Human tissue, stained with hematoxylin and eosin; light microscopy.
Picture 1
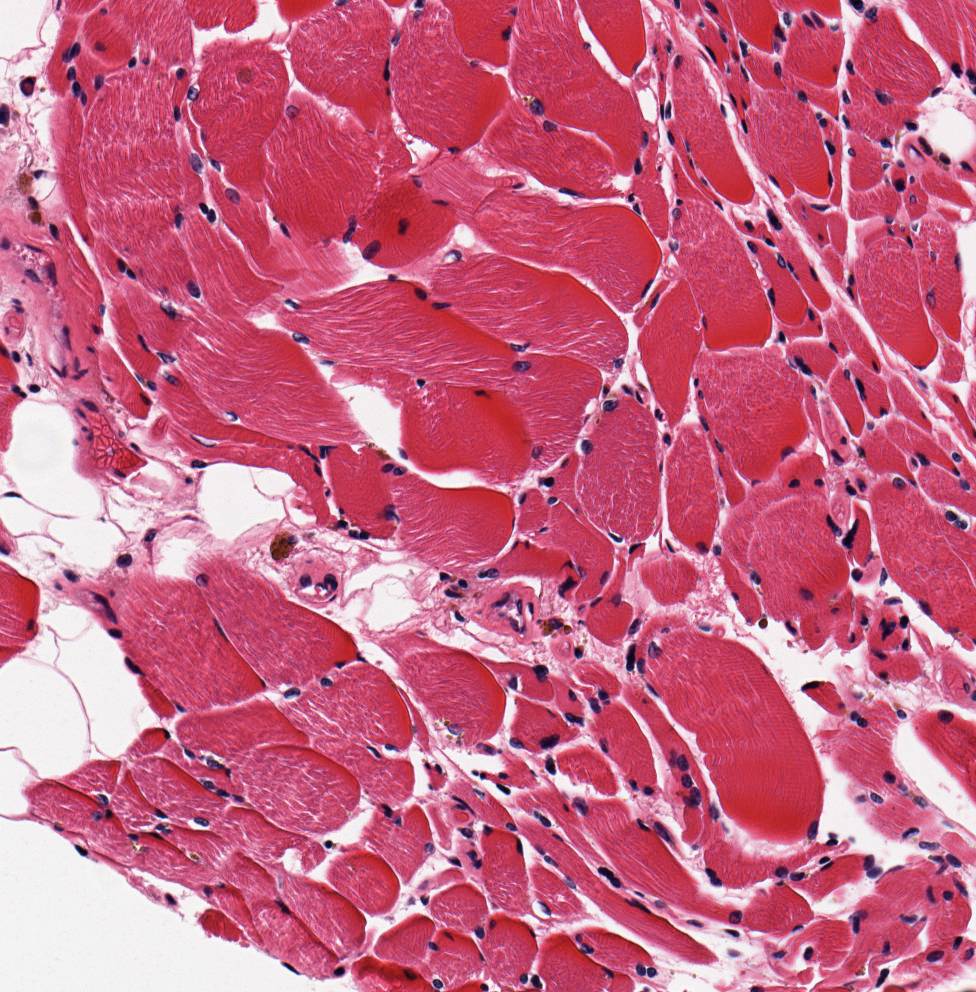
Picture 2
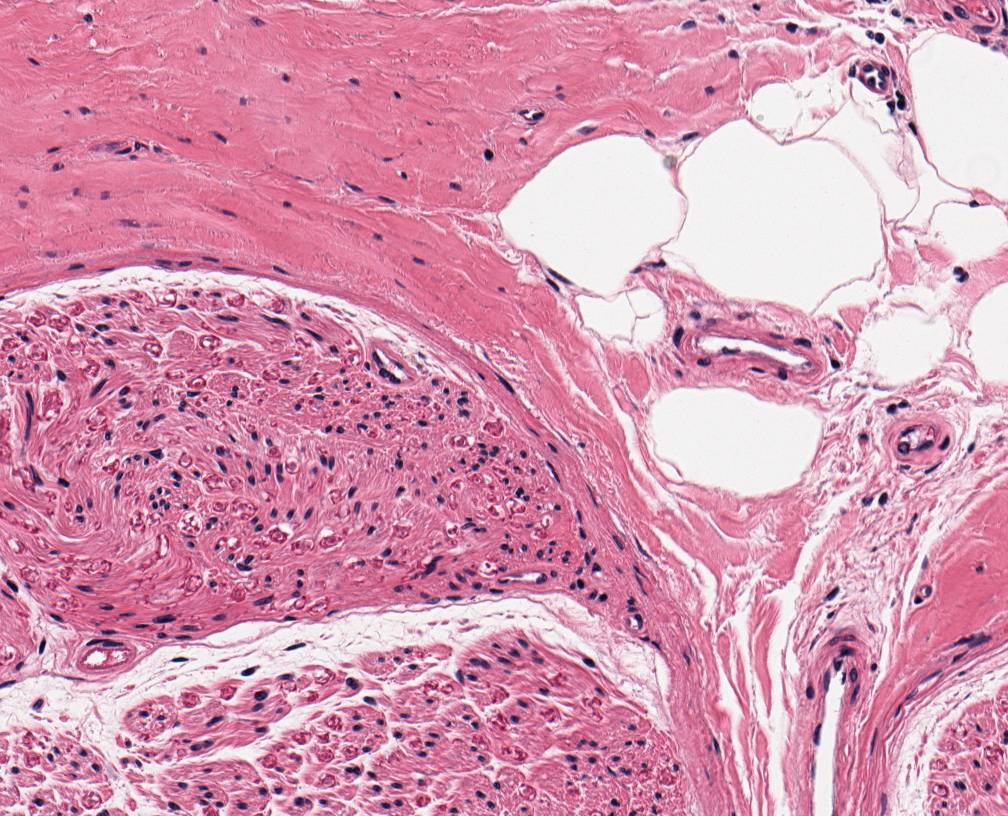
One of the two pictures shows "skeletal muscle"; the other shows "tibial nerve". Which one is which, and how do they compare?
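Let's take them in turn: picture 1 is skeletal muscle, and picture 2 is tibial nerve. In picture 1, look at where the dark, flattened nuclei sit: at the edges of the muscle fibres, not in their centres. Some fibres, such as one at lower right, stain a deeper, more even red than their neighbours. Now turn to picture 2: a broad band of dense pink fibrous tissue curves across its upper part, with sparse, dark, elongated nuclei lying parallel to the fibres. In its left middle, an oval bundle is wrapped in a thin sheath of flattened cells.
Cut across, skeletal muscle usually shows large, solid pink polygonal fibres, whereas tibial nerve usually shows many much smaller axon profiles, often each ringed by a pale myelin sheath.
Both pictures have clear, rounded fat cells: along the left edge in picture 1, clustered at upper right in picture 2.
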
